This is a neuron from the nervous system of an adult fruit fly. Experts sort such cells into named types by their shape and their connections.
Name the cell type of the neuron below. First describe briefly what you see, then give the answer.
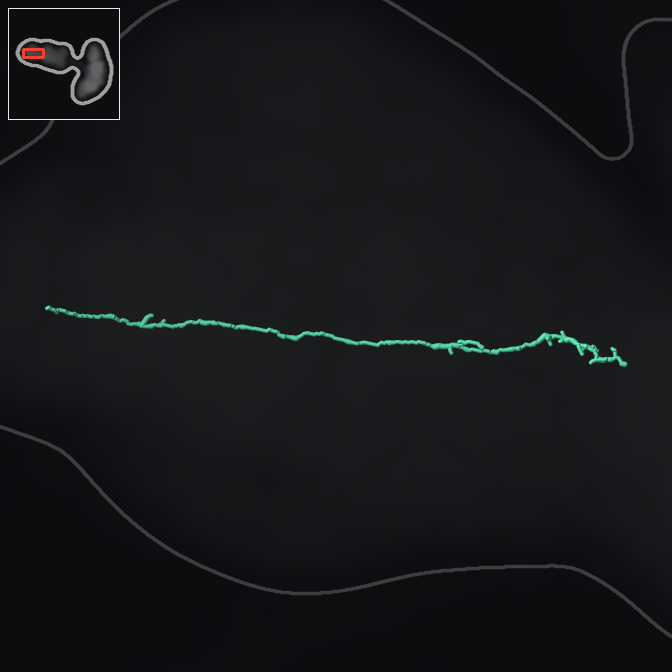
It is in the nerve cord and does not reach the brain. No cell body is drawn. Its broad class is sensory neuron entering the nerve cord. The cell type is SNpp47.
